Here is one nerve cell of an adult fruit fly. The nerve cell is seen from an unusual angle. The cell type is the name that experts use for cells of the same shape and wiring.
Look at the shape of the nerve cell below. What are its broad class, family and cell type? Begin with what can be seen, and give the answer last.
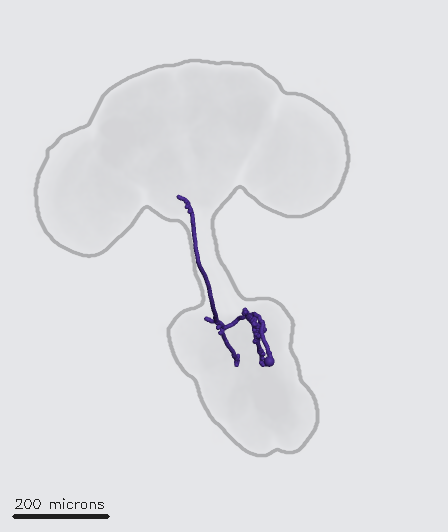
By the scale bar it is about 350 microns tall in this view. In this view it is taller than it is wide. Its broad class is ascending neuron. The family is hemilineage 06A. It is of cell type AN06A080.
